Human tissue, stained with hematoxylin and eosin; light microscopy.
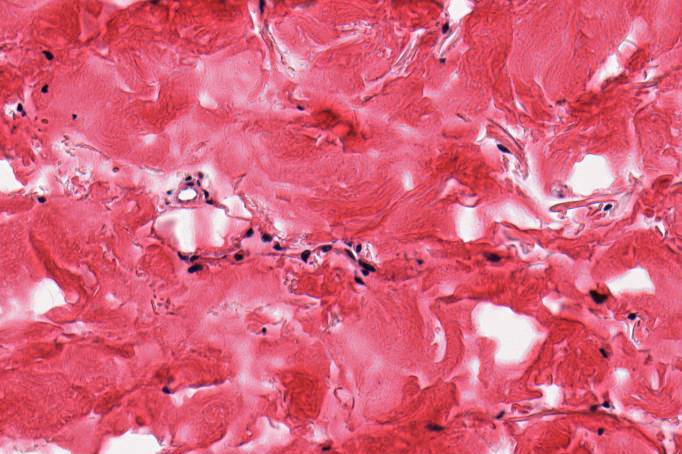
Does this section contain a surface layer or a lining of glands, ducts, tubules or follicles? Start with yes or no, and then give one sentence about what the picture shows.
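No. No epithelium is present anywhere in the field.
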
